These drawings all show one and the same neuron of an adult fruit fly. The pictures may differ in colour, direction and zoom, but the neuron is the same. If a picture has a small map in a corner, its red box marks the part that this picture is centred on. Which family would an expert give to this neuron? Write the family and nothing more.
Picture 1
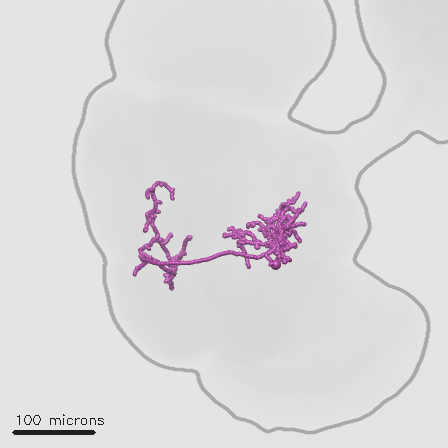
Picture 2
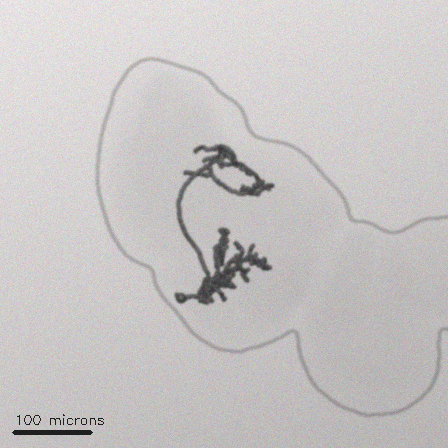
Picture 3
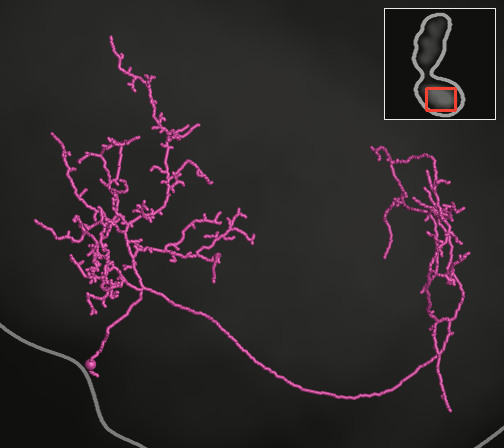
hemilineage FLAa2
